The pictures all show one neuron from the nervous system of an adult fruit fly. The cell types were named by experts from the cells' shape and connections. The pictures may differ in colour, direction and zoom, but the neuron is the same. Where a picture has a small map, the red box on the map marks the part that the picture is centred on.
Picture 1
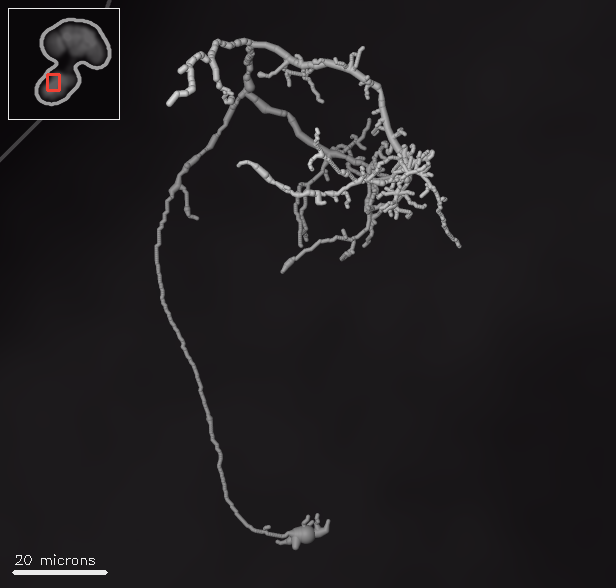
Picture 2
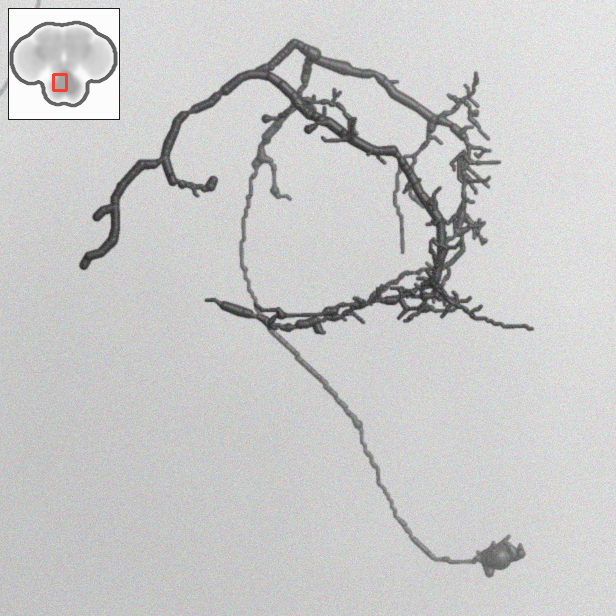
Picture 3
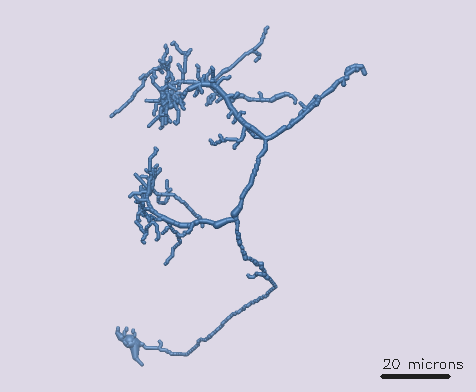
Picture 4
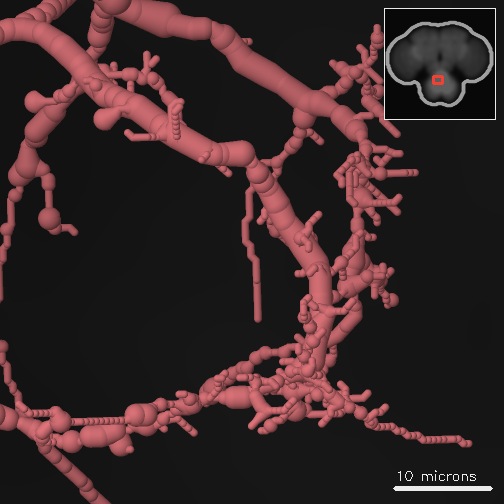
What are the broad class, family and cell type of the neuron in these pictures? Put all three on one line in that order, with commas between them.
nerve-cord intrinsic neuron, hemilineage 03B, IN03B066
